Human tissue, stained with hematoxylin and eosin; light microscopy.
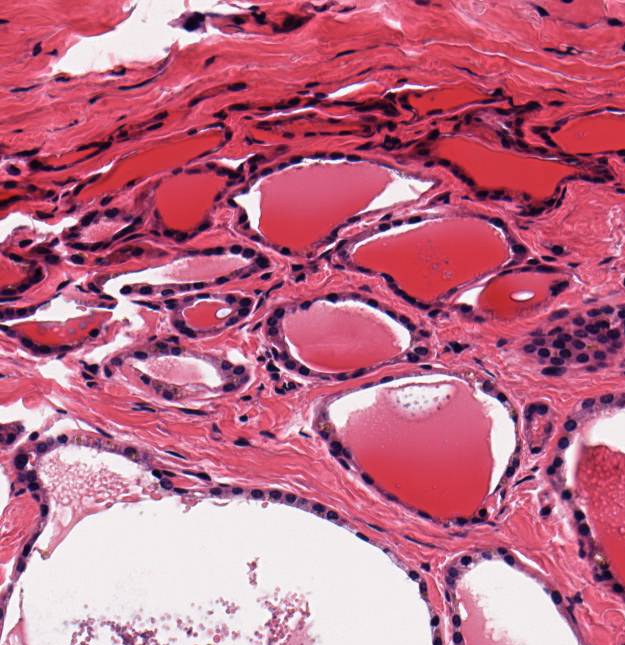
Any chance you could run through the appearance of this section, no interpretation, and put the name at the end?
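The field consists of rounded follicles of varying size in pink fibrous stroma. The follicles are lined by a single layer of flattened to low cuboidal cells with small, round, dark-staining nuclei. At the right edge, near mid-height, lies a small cluster of densely packed small round dark nuclei. The section is thyroid.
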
